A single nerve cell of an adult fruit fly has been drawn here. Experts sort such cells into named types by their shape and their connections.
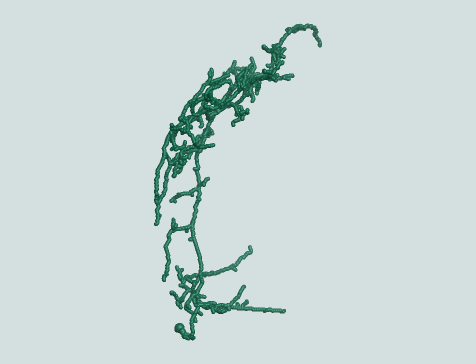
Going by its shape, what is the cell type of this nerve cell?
IN13A062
